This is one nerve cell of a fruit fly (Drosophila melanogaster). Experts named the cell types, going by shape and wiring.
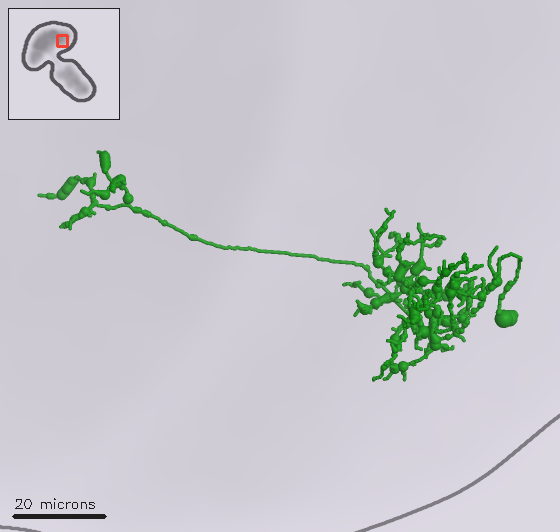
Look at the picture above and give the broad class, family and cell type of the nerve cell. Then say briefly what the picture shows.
This is an optic-lobe intrinsic neuron. Its family is Tlp. Its cell type is Tlp12. It lies in the brain. By the scale bar it is about 110 microns wide in this view. The picture shows dozens of branch ends.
